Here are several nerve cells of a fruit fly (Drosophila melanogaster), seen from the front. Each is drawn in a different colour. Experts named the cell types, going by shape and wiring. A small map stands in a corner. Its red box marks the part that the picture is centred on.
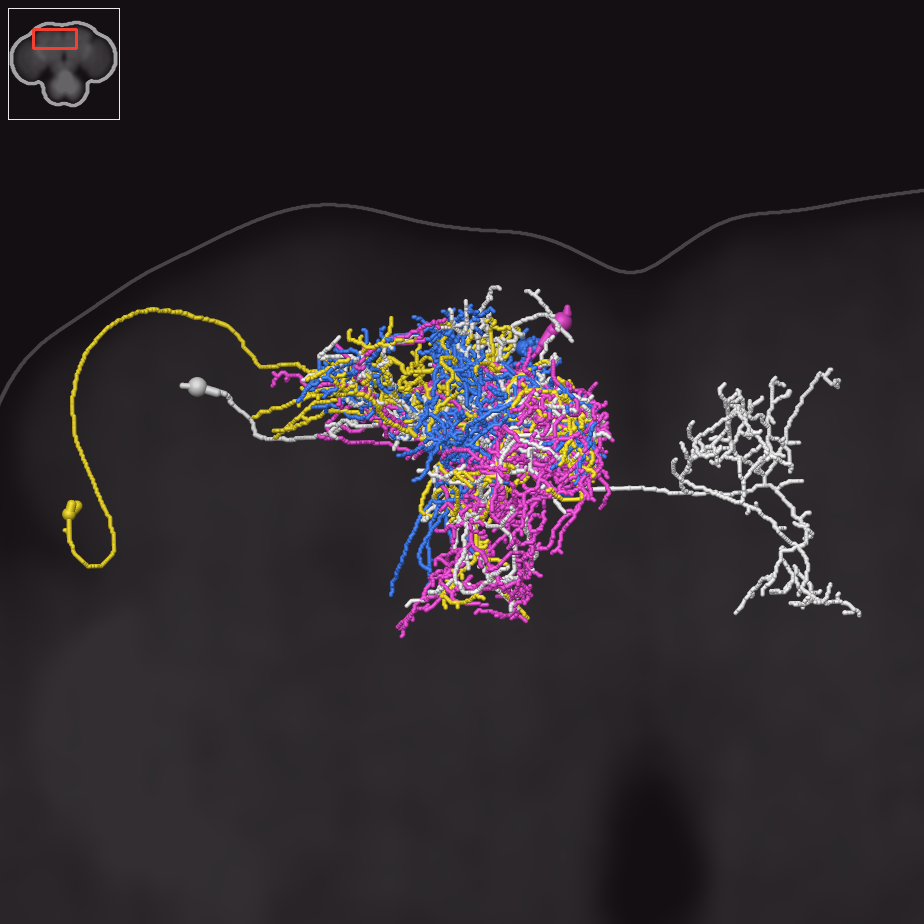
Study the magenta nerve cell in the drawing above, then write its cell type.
SMP376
